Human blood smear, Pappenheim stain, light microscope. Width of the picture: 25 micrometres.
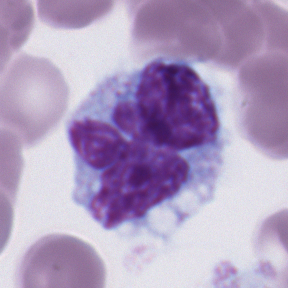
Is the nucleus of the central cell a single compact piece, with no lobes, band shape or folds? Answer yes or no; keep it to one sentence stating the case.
No, the cell's nucleus is segmented into two or more lobes.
